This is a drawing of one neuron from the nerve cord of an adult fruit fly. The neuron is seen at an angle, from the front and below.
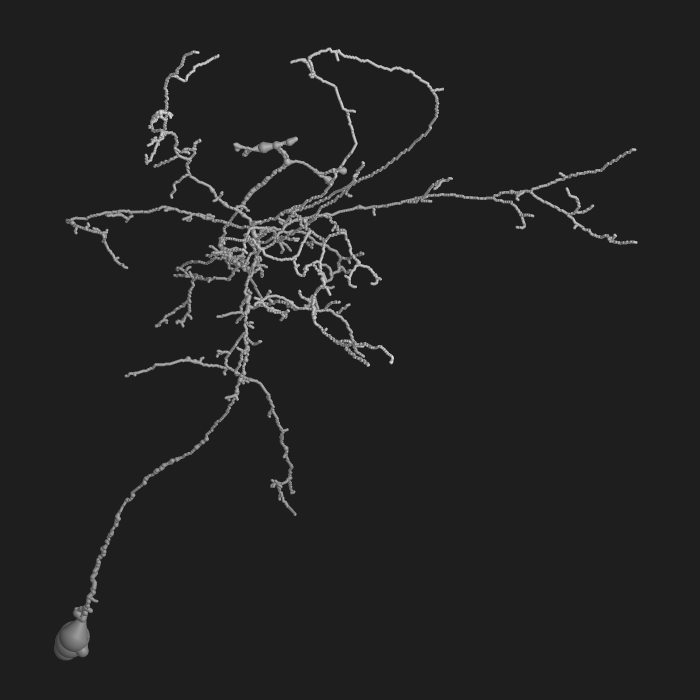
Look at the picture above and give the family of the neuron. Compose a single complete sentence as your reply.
The neuron is sorted into family hemilineage 27X.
